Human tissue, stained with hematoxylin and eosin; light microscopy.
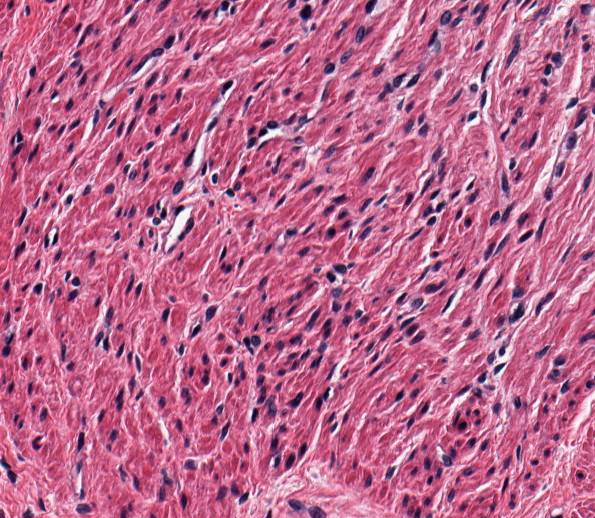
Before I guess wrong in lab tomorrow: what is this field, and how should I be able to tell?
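Smooth muscle occupies the field as densely packed spindle cells, with no epithelium. Their nuclei are dark, oval to elongated, with blunt ends, and their cytoplasm is abundant, bright pink and fibrillar.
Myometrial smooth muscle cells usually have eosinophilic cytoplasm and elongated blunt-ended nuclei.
No glands, tubules or fat cells appear anywhere.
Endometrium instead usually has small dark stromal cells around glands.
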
